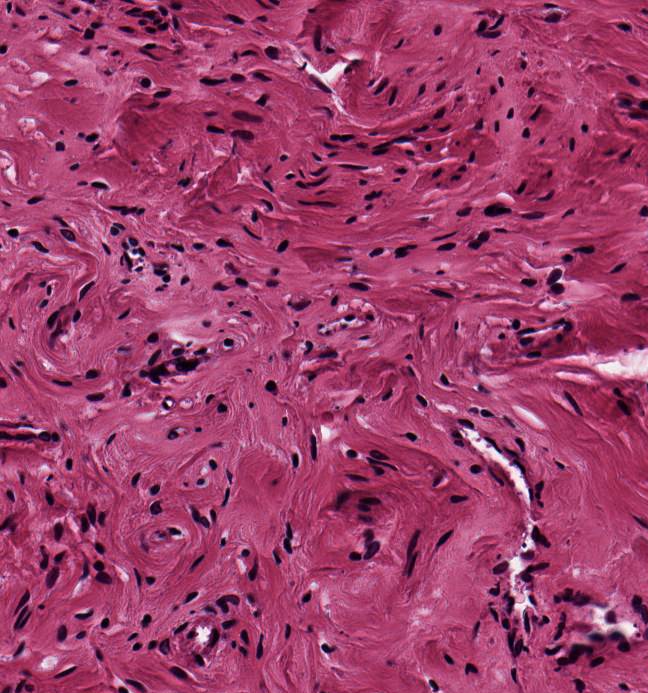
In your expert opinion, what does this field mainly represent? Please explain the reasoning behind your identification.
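Here you have dense connective tissue. Notice how bundles of pink fibres swirl and interlace across the whole field.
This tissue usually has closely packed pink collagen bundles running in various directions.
Dense, deep pink collagen-like matrix far outweighs the elongated, spindle-shaped, darkly and evenly stained nuclei.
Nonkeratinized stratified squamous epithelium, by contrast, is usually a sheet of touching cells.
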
